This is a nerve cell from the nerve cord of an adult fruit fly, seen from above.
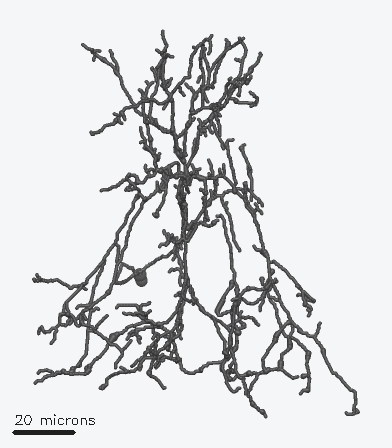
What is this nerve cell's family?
hemilineage 05B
